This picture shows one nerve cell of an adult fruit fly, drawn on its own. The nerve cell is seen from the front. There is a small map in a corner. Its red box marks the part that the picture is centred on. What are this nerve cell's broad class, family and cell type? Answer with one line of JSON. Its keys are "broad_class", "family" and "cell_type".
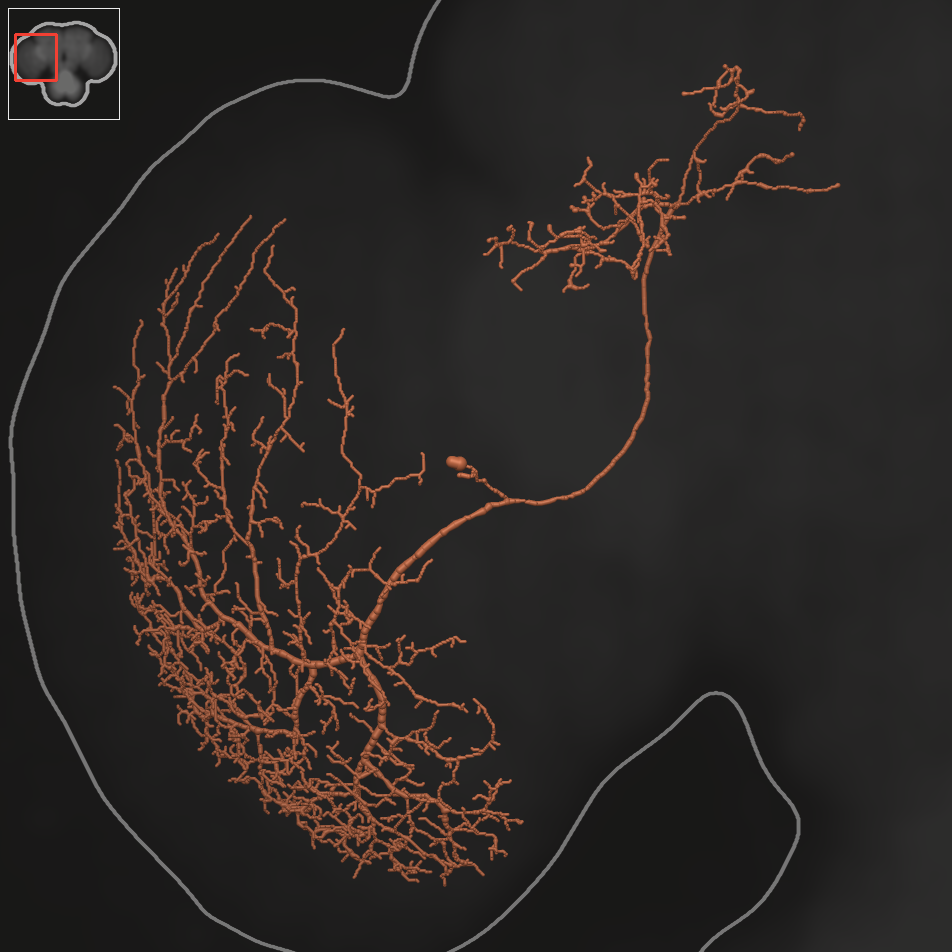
{"broad_class": "visual projection neuron", "family": "MeVP", "cell_type": "MeVP52"}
